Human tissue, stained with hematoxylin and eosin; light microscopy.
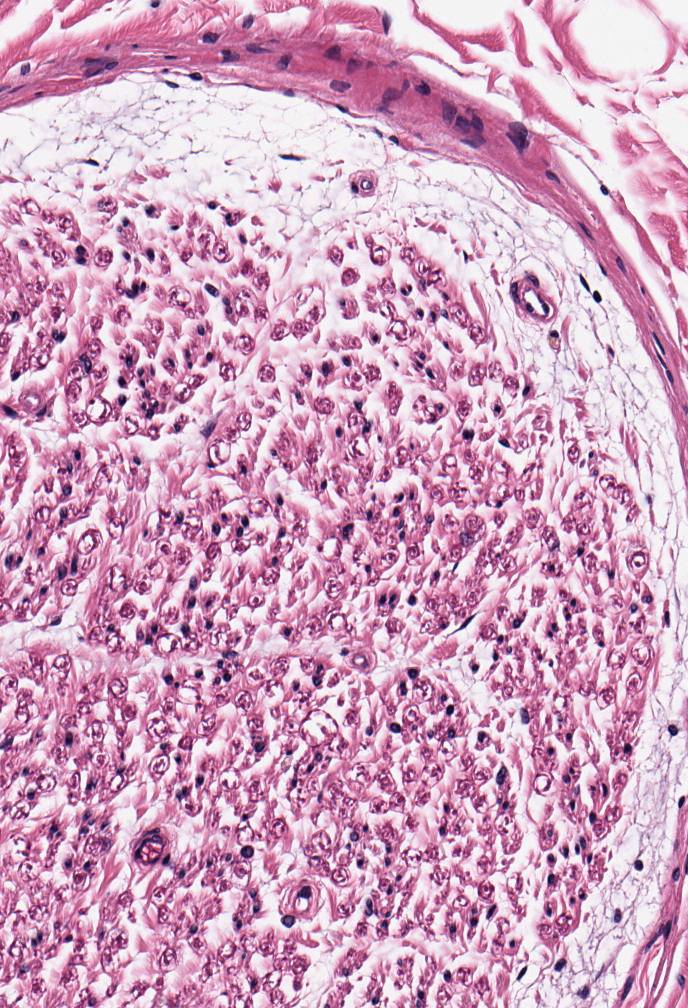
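Tibial nerve: one large rounded bundle of densely packed fibres fills most of the field, its curved edge at top and right wrapped by a thin pink band of flattened cells with elongated dark nuclei. Most fibres, cut across, show a central pink dot in a clear ring; small dark oval nuclei lie evenly among them.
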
